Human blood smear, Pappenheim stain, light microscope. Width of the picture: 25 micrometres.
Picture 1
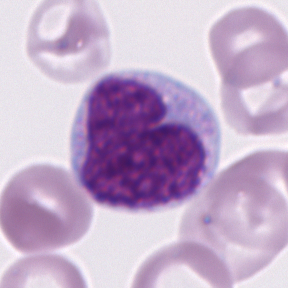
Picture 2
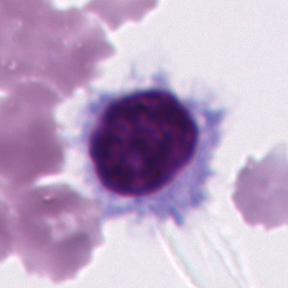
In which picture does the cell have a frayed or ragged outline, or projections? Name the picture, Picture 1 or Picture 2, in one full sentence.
The cell of Picture 2 has a border that is ragged or frayed, or bears projections, blebs or tags.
